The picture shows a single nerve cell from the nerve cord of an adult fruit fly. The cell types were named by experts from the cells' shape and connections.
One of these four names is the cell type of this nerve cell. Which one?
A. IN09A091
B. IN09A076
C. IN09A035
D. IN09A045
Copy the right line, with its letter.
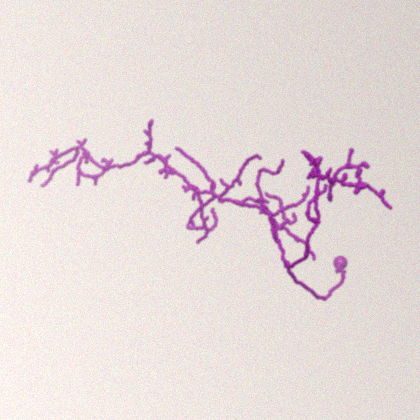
D. IN09A045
